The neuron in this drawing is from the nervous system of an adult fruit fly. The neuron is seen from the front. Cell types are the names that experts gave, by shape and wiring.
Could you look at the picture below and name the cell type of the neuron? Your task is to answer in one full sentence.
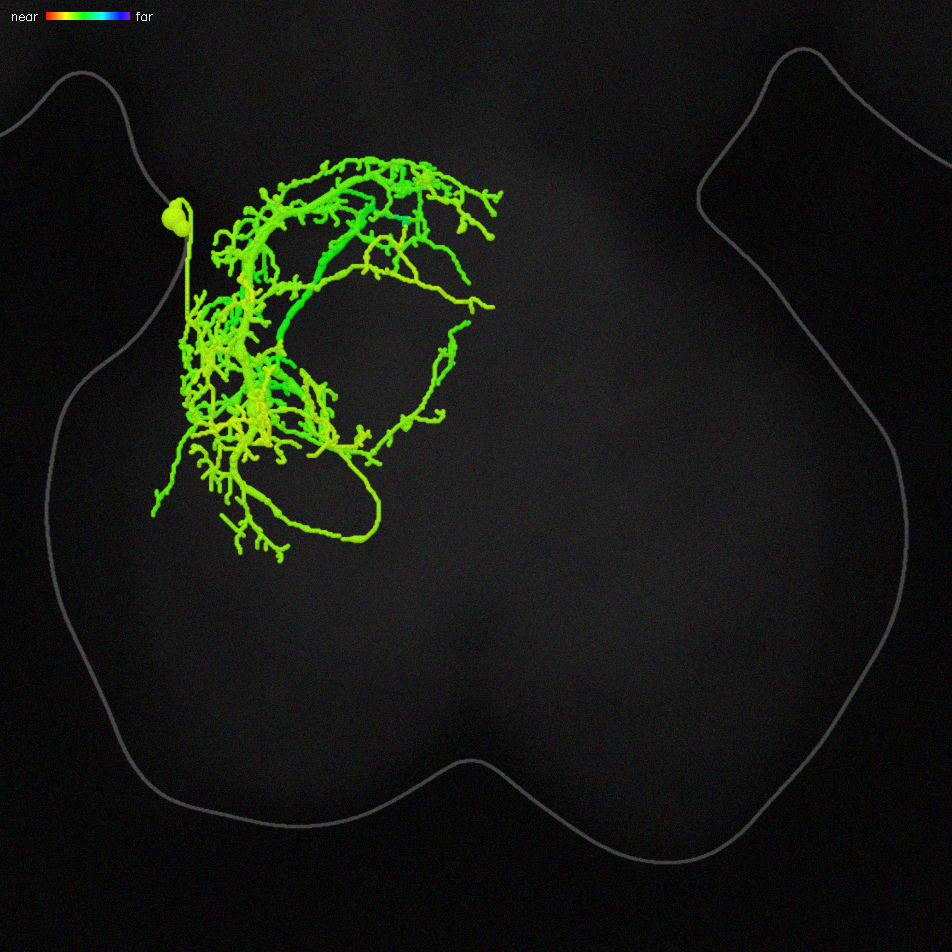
This neuron is given the cell type IN17A027.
